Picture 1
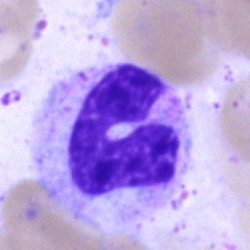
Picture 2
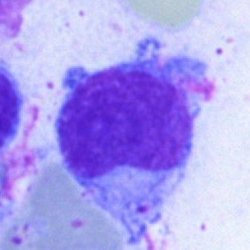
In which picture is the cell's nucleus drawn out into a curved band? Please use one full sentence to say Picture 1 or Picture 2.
The cell in Picture 1 has a nucleus bent into a band with no separate lobes.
